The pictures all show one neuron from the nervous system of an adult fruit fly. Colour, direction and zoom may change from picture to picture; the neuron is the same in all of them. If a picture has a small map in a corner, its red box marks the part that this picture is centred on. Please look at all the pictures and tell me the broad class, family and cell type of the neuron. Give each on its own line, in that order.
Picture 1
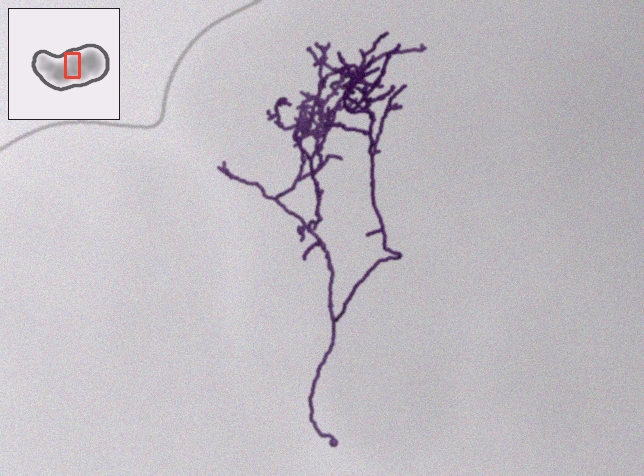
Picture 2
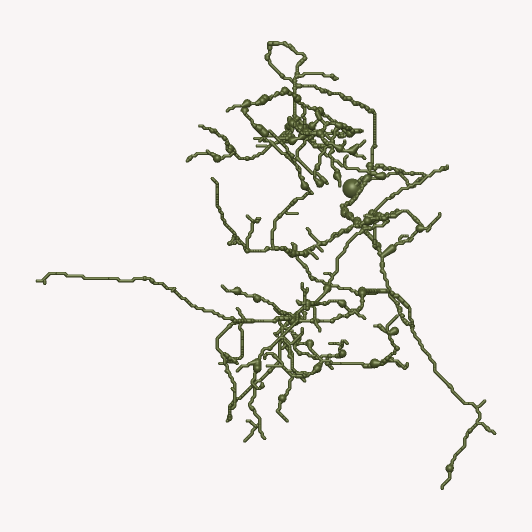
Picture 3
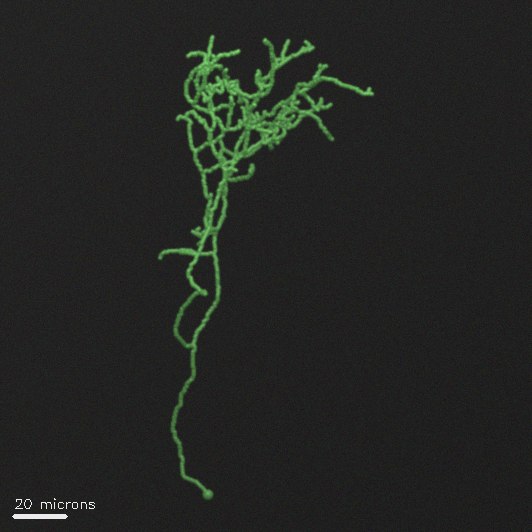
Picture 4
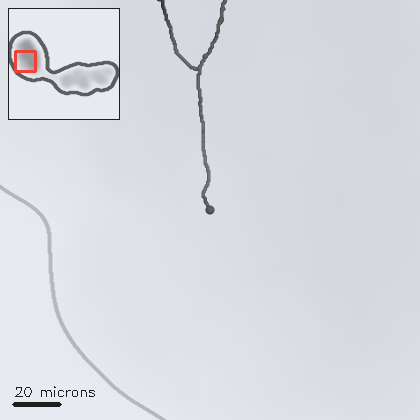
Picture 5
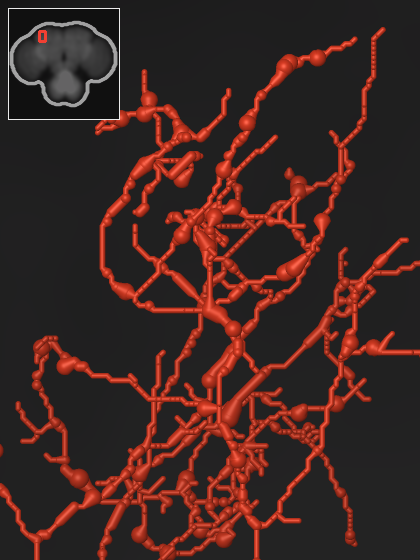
central-brain intrinsic neuron
hemilineage VLPl&p2_lateral
LHAV1f1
